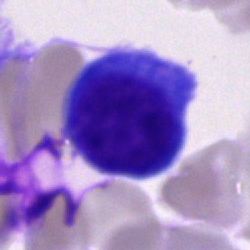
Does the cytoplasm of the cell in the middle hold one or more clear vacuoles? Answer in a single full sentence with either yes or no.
No, vacuoles cannot be seen anywhere in its cytoplasm.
